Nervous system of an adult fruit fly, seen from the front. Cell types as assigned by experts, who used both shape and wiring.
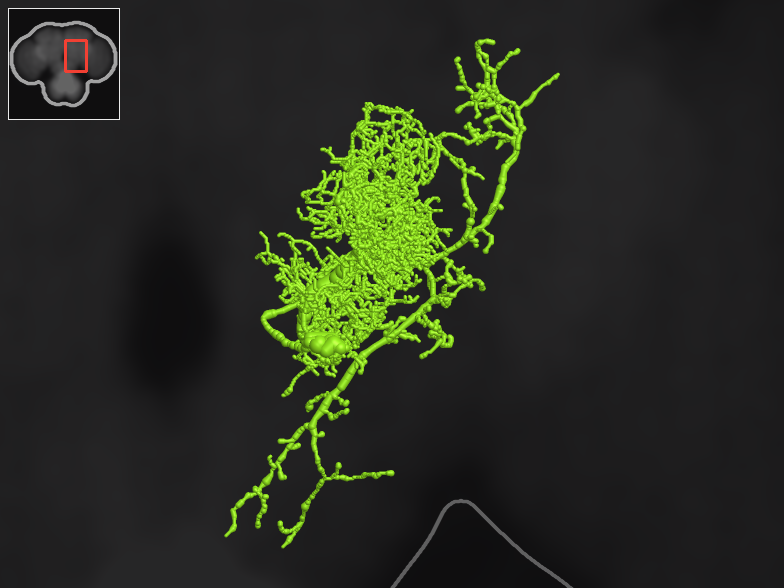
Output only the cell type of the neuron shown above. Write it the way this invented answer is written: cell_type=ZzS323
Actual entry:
cell_type=MZ_lv2PN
